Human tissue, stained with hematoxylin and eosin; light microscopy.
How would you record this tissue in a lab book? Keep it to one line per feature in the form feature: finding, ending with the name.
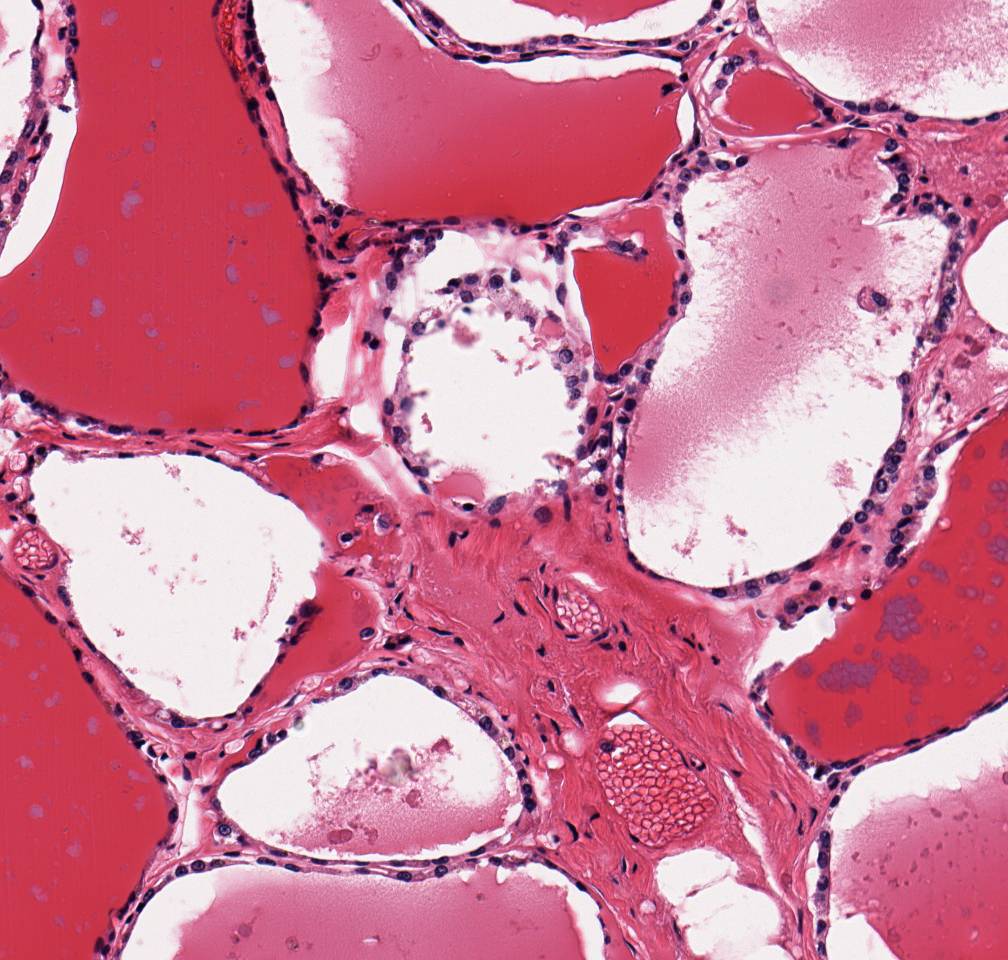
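Lining: just a single layer of flattened to low cuboidal epithelial cells, every follicle
Nuclei: small, dark, round to oval, one row along the follicle wall
Colloid: homogeneous, deep pink, filling many lumina
Vessels: small, packed with red blood cells, in the fibrous stroma, lower centre
Name: thyroid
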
